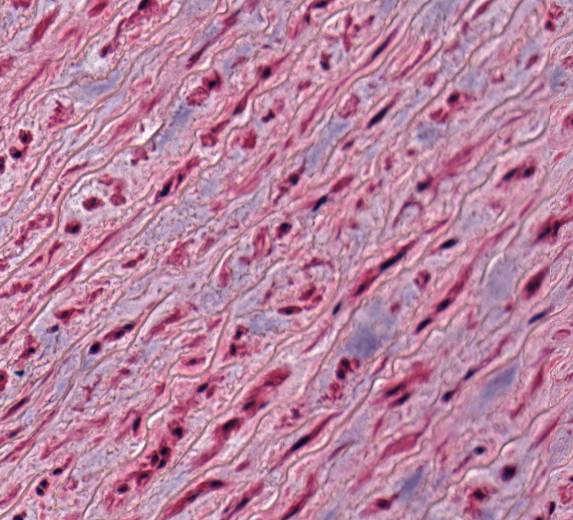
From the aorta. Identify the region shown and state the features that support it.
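The field shows the tunica media. Spindle-shaped cells and wavy pink fibres run in parallel from lower left to upper right across the field. The nuclei are mostly elongated and dark, many with a curved or wavy outline.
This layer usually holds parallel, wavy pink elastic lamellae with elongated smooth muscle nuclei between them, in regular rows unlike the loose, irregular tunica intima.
Pale blue-grey ground substance fills patches between the fibres.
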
